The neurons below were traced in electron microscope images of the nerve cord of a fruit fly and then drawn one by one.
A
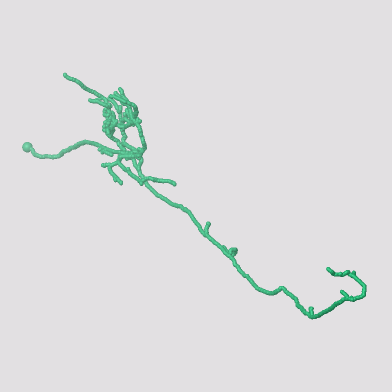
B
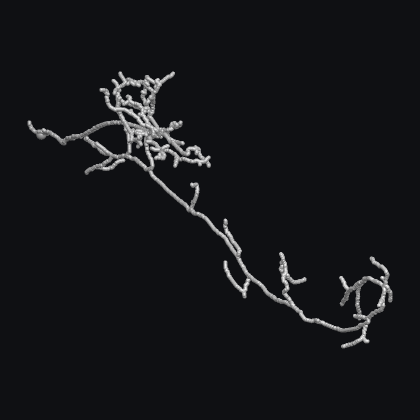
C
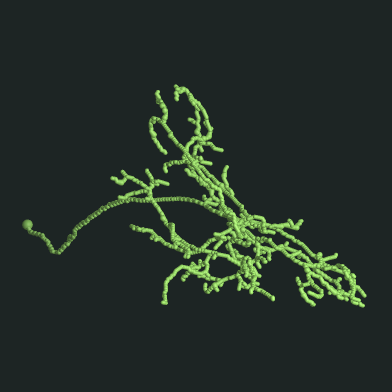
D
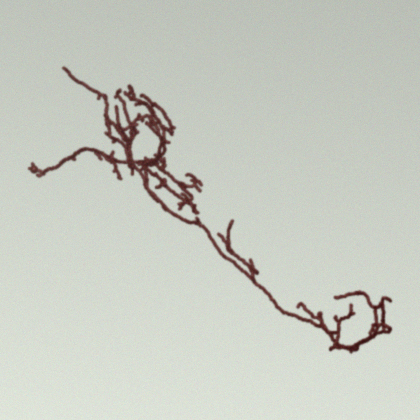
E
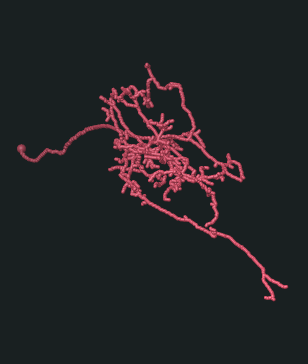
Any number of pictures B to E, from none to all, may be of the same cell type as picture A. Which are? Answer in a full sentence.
Picture B and picture D are of the same cell type.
